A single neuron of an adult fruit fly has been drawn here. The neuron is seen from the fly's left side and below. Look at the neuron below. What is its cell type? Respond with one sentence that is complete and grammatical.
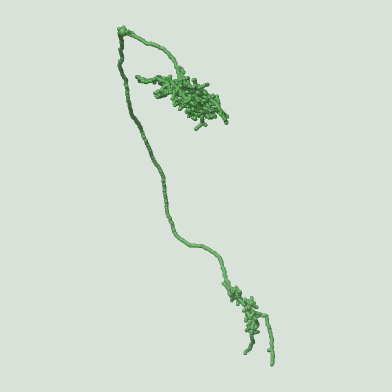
The neuron here is of the cell type PVLP008_a1.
